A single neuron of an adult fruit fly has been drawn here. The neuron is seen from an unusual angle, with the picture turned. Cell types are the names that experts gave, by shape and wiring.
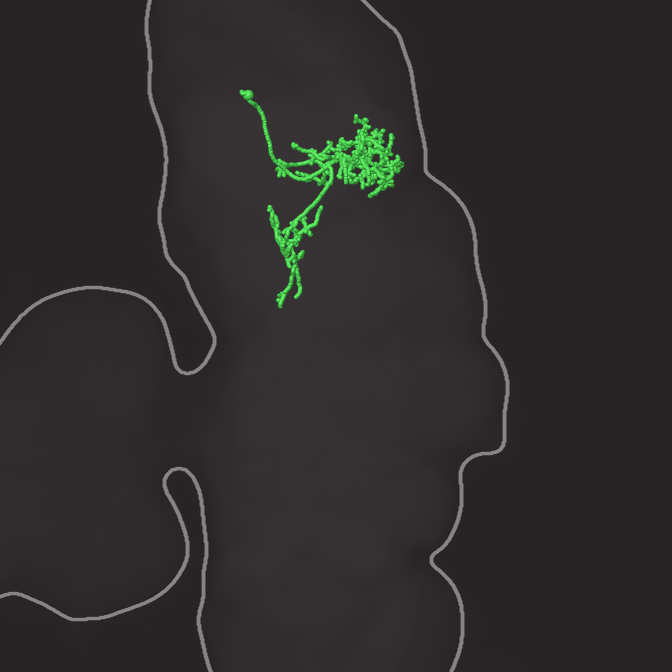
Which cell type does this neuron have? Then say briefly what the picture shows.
Its cell type is AVLP059. It is a central-brain intrinsic neuron. As drawn here it is taller than it is wide.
